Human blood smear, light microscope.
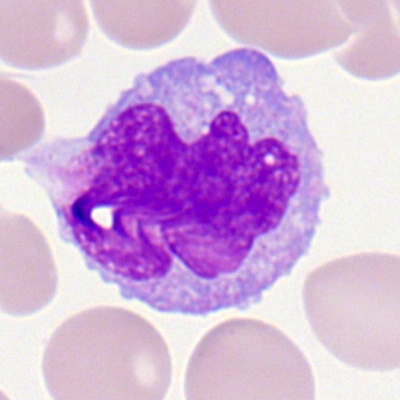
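Monocyte at the centre of a stained blood smear. Its large nucleus is folded and lobulated, with an irregular outline. The pale grey-blue cytoplasm is dusted with faint, fine granules. A few small clear spots lie in the cytoplasm near the top of the cell.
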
